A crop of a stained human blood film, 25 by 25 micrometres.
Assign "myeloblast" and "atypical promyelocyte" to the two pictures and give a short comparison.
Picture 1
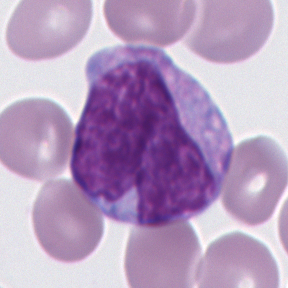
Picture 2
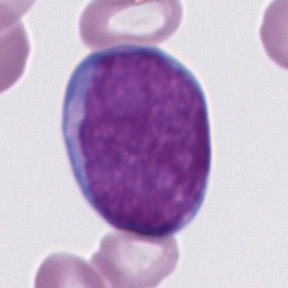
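Picture 1 is the atypical promyelocyte, and picture 2 is the myeloblast. The nucleus is the clearest difference: in the first it's deeply cleft by a groove running from top to bottom, while in the second the outline is oval and smooth, with no folds, clefts or indentations. The nuclei come to about 15 by 12 micrometres and about 17 by 12 micrometres, filling roughly 70% and 80% of their cells. Neither has coarse dark chromatin clumps, though the first is finely mottled and the second fine and evenly dispersed. The cytoplasm differs too: pale grey-blue with its widest band on the upper right of the nucleus in the first, a narrow blue rim widest on the left of the cell in the second.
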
